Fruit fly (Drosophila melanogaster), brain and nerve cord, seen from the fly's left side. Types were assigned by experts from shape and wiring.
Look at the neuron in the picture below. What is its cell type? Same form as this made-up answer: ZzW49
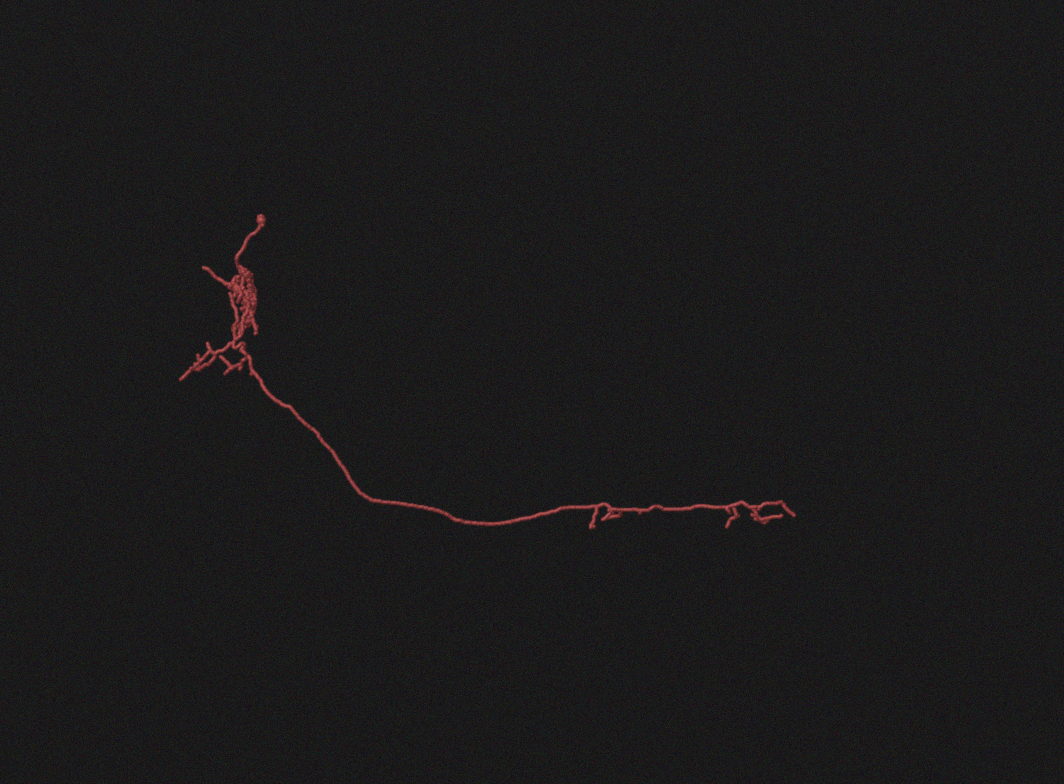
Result: DNpe014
